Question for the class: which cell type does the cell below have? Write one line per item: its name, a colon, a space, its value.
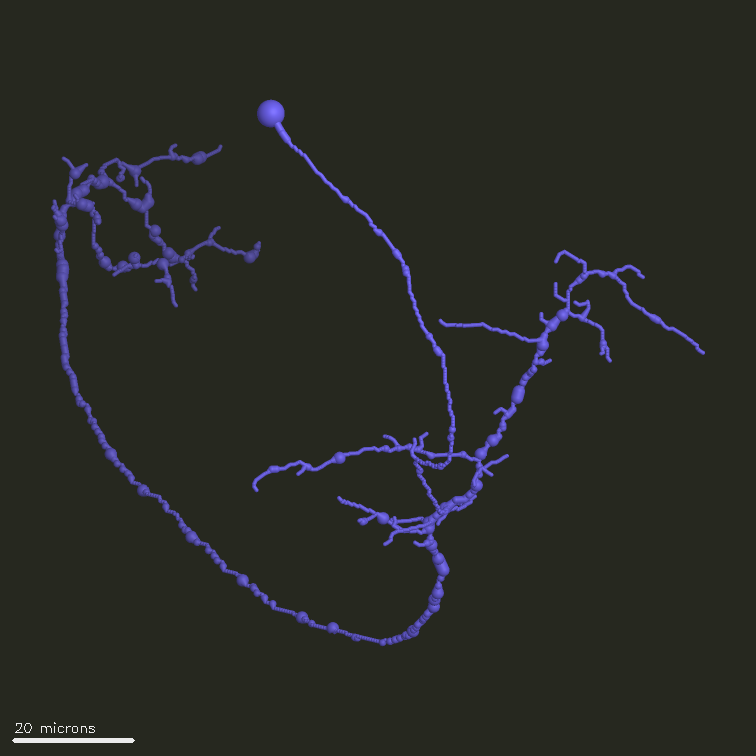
cell type: IN01A082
